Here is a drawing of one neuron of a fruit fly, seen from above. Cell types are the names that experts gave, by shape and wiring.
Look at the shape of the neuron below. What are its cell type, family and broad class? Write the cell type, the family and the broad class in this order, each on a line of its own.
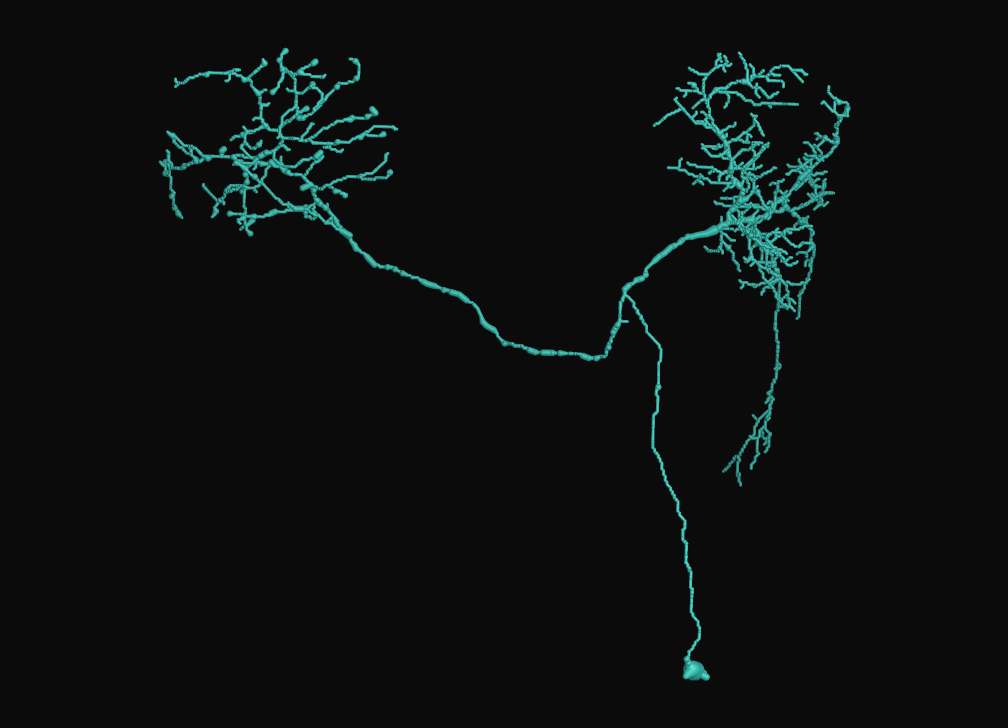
LAL153
hemilineage DM5_central
central-brain intrinsic neuron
